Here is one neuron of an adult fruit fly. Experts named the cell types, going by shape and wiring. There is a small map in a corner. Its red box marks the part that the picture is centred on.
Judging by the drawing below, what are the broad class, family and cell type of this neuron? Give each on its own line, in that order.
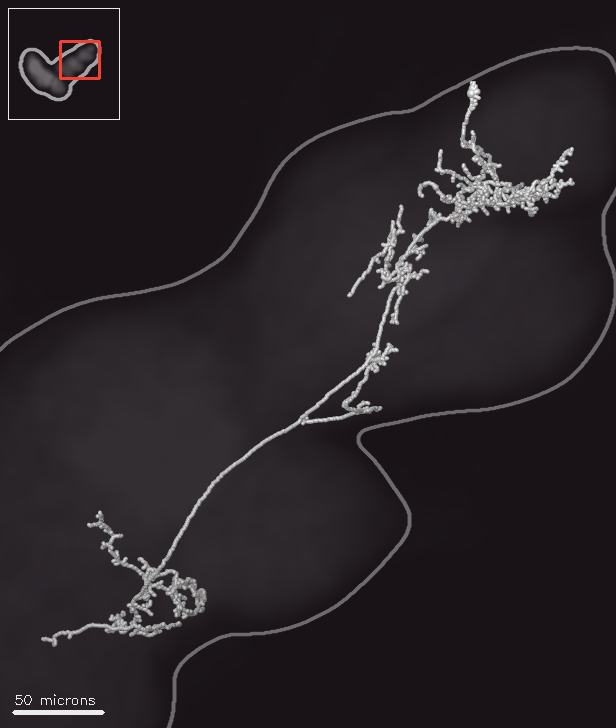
nerve-cord intrinsic neuron
hemilineage 05B
IN05B028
